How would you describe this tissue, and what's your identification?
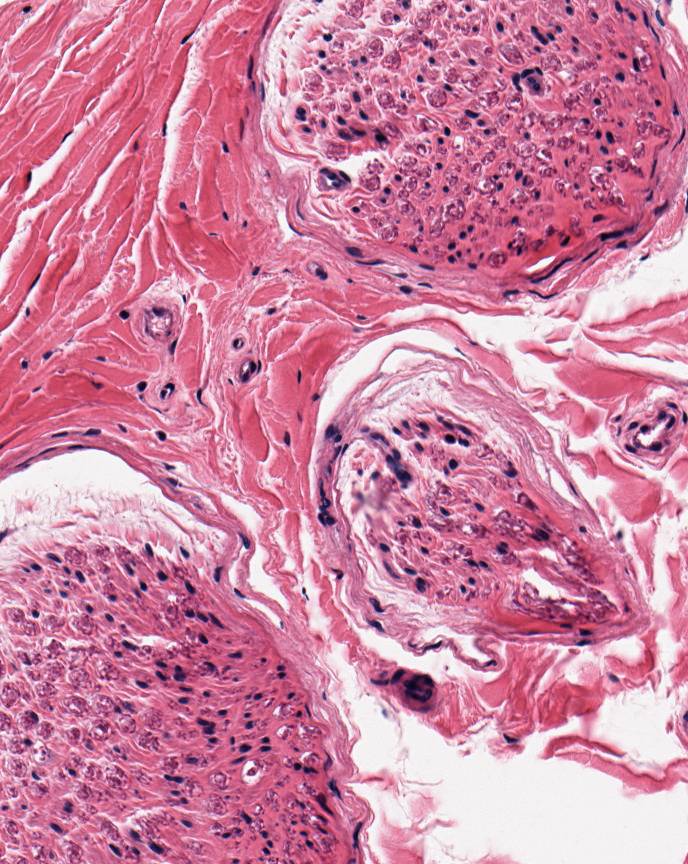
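Three rounded bundles of nerve fibres occupy the field: upper right, lower left and centre right. Most fibres are cut across, forming many small round profiles with pale pink stippled centres, and small dark oval or elongated nuclei lie between them. A thin layered sheath of flattened cells with slender dark nuclei wraps each bundle. The tissue is tibial nerve.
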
